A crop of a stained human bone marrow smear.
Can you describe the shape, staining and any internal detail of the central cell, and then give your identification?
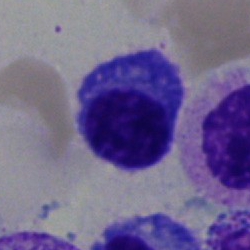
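Look first at the cytoplasm, a deep, dark blue. Most of it sits above the nucleus as a thick cap, and just above the nucleus a paler band runs through it. The outline is rounded, a little uneven at the top. This is a plasma cell.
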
